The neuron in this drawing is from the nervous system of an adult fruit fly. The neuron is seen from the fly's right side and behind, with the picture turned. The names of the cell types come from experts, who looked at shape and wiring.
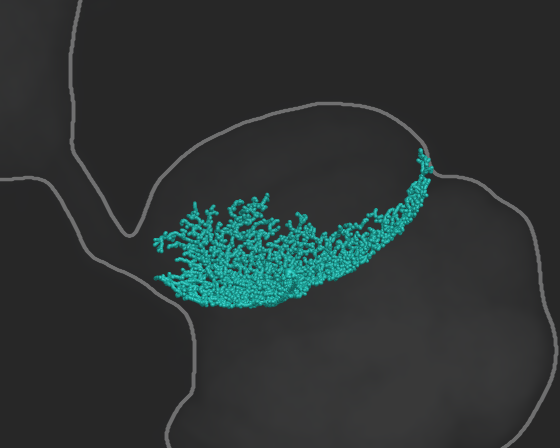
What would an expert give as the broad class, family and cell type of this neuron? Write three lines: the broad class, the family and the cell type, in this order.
optic-lobe intrinsic neuron
Dm
Dm17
